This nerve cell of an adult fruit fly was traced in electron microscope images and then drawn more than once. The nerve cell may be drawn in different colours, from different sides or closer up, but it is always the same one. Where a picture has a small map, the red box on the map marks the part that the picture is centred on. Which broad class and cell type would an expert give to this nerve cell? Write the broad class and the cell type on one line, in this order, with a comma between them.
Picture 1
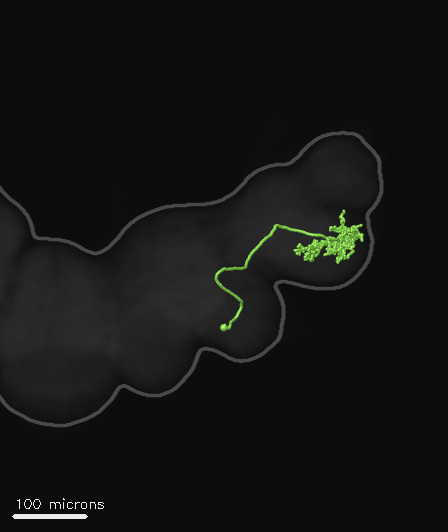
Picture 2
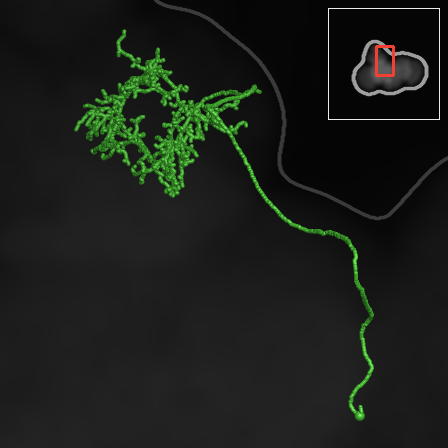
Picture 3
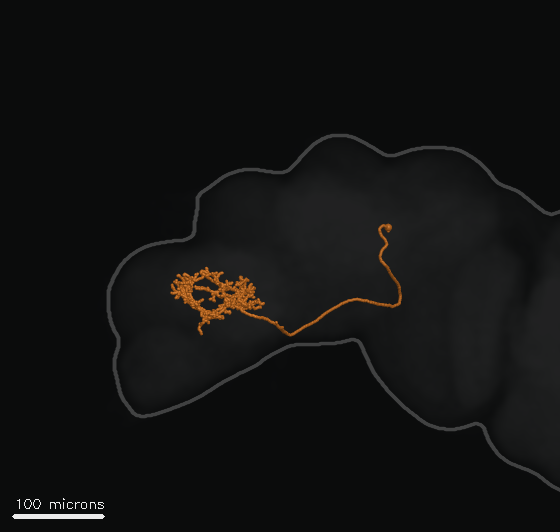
nerve-cord intrinsic neuron, INXXX321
